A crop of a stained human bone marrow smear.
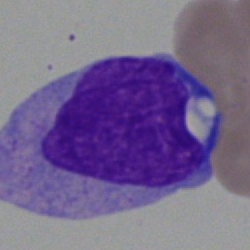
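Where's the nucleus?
Large, over to the right.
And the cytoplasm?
Broad and pale lilac-blue on the left, with fine purplish granules scattered through.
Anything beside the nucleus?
One clear unstained space at its right edge.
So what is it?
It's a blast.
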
